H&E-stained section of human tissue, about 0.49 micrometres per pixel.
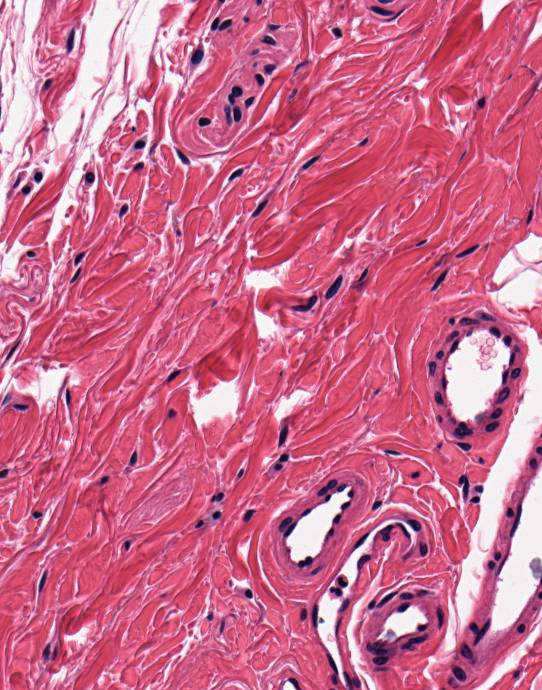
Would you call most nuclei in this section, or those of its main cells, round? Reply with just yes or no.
No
